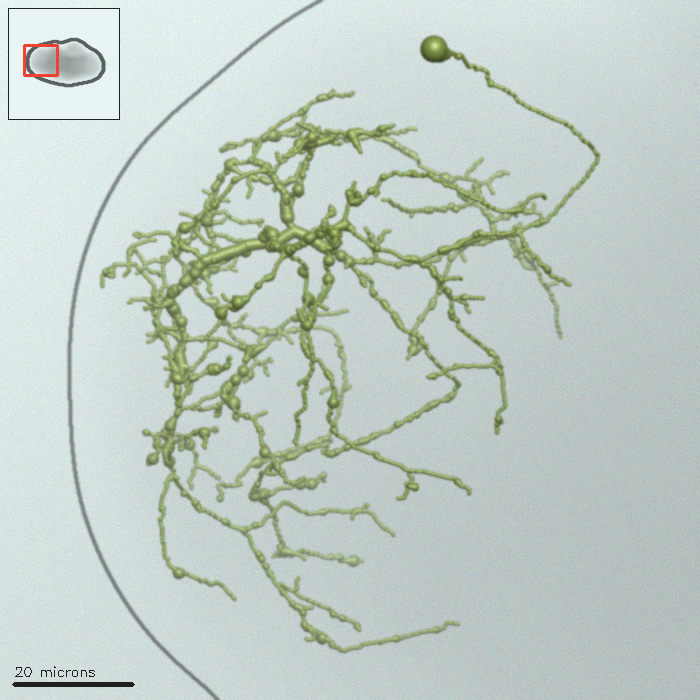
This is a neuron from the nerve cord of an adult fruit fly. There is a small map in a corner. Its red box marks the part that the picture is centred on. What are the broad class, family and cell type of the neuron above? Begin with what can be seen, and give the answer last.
From top to bottom in the picture it spans about 100 microns. In this view it is about as wide as it is tall. This is a nerve-cord intrinsic neuron. The family is hemilineage 04B. It is of cell type IN04B052.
